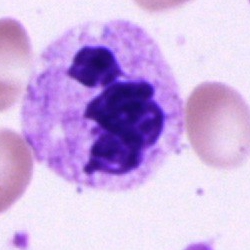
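Segmented neutrophil in a stained bone marrow smear, the cell in the middle, with dark purple, densely condensed chromatin and no visible nucleoli. Its cytoplasm is abundant and pale lilac.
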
